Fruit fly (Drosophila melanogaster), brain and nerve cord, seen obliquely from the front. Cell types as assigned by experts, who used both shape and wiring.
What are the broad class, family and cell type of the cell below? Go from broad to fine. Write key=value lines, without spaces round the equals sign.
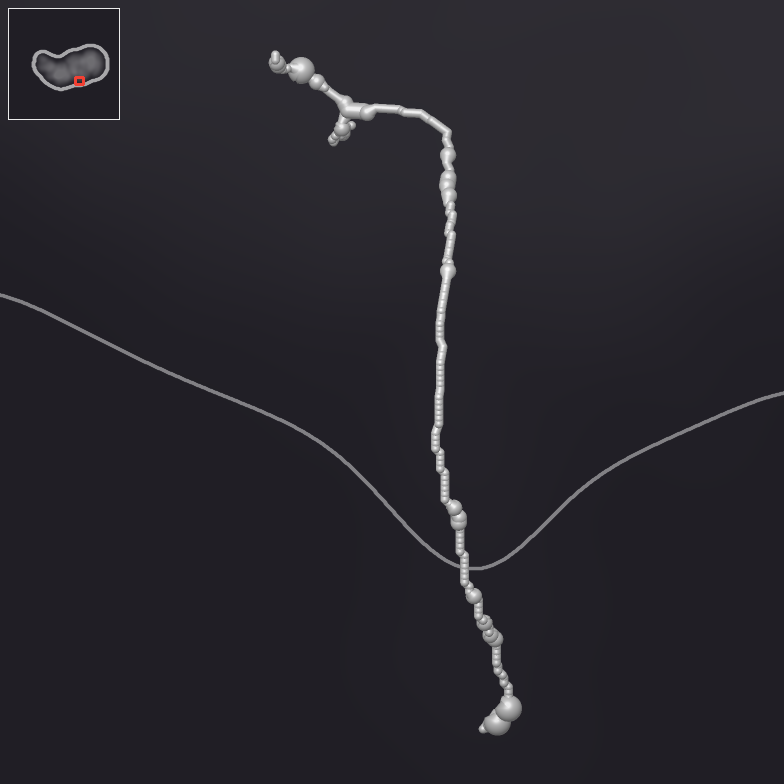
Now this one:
broad_class=sensory neuron entering the brain
family=class mechanosensory
cell_type=BM_InOm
